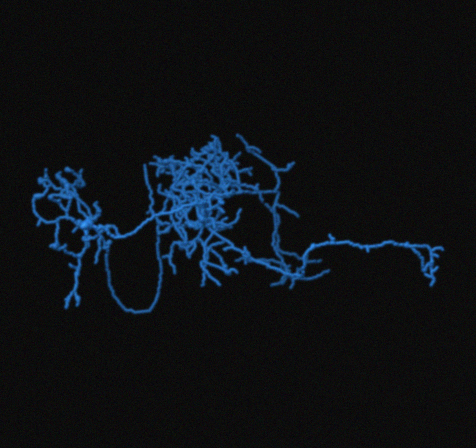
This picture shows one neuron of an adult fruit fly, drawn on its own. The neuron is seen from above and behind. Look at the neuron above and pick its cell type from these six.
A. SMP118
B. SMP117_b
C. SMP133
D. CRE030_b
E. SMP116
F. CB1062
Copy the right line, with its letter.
A. SMP118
